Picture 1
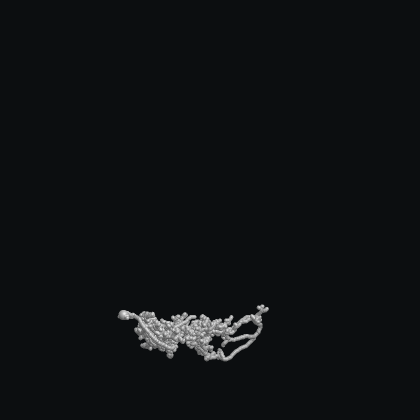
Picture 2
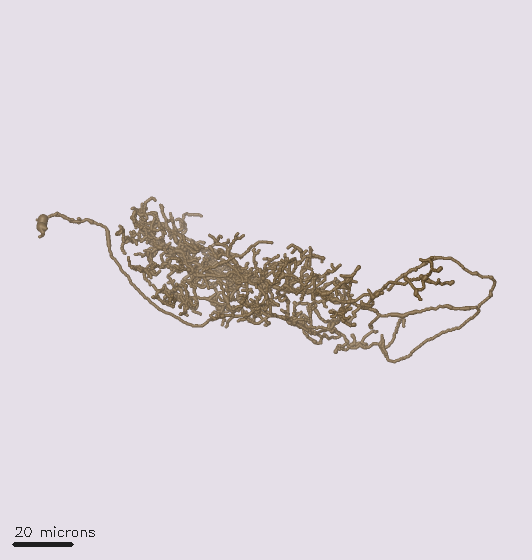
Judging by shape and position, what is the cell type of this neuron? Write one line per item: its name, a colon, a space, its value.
cell type: GNG052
